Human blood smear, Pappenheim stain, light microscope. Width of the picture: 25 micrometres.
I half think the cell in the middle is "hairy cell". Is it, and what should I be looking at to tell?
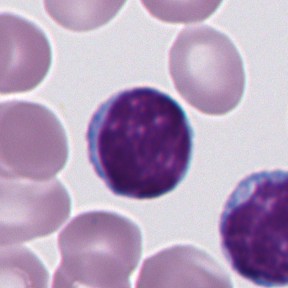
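The cell is about 10 micrometres across, with a round, smooth outline and no projections from its surface. Its nucleus is round, about 9 by 8 micrometres, has no indentation or lobes, and fills about 80% of the cell's area. The chromatin is dense and dark purple, with small scattered paler patches. The cytoplasm contains neither distinct granules nor vacuoles.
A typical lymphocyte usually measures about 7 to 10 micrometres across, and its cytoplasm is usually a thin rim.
The width of about 10 micrometres and a nucleus taking up about 80% of the area agree with typical lymphocyte.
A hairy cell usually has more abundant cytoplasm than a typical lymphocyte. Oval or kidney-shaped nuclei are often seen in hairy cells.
The scant cytoplasm and the round nucleus without indentation therefore speak against hairy cell. The cell is a typical lymphocyte, not a hairy cell.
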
